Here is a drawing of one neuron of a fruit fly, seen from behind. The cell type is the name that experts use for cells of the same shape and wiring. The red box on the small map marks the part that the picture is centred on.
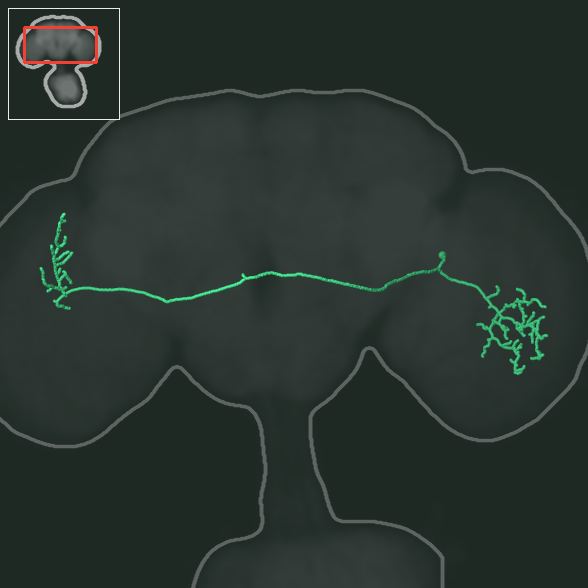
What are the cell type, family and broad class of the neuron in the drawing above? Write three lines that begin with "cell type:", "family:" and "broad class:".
cell type: MeVPMe9
family: hemilineage VPNl&d1_lateral
broad class: visual projection neuron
